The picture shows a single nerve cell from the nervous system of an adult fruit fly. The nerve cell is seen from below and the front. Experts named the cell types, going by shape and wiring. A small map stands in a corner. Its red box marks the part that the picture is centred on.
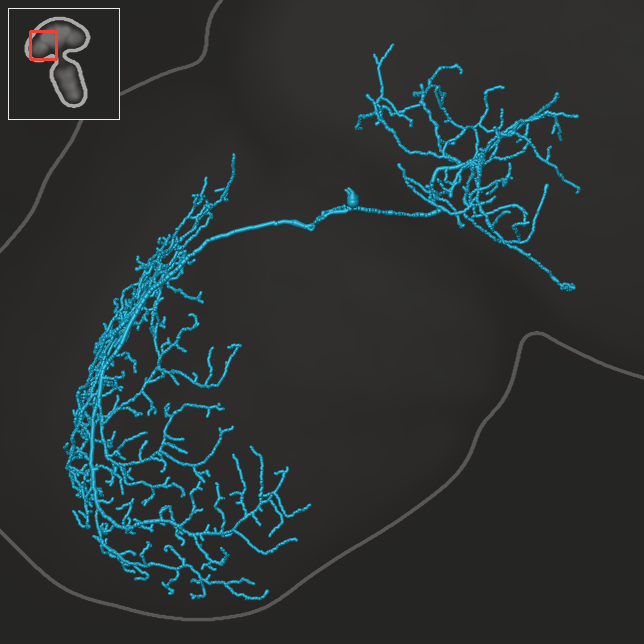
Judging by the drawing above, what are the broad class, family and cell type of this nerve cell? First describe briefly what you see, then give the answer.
It lies in the brain. The picture shows more than a hundred branch ends. It is a visual projection neuron. Its family is MeVP. The cell type is MeVP28.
